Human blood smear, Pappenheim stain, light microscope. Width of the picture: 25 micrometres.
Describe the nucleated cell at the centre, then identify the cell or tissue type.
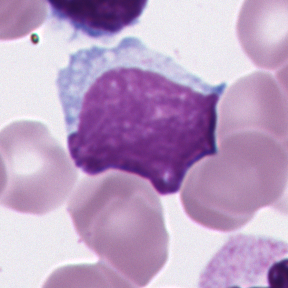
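The nucleus forms a single unlobed mass. Its chromatin is finely textured, without coarse dark clumps. Pale blue cytoplasm lies mainly along the upper and left sides of the nucleus. The cell is a typical lymphocyte.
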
